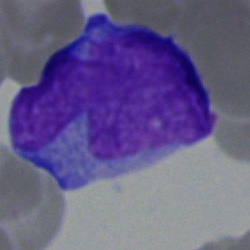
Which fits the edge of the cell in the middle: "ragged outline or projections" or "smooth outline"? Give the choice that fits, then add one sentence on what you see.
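Ragged outline or projections. The cell outline is irregular, with small bumps along its upper margin.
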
